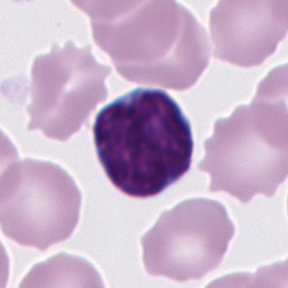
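Typical lymphocyte, where I see the cytoplasm only as a very thin rim at the cell's edge. I find no nucleoli in the nucleus and no vacuoles anywhere in the cell. Its outline looks smooth, without surface projections.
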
